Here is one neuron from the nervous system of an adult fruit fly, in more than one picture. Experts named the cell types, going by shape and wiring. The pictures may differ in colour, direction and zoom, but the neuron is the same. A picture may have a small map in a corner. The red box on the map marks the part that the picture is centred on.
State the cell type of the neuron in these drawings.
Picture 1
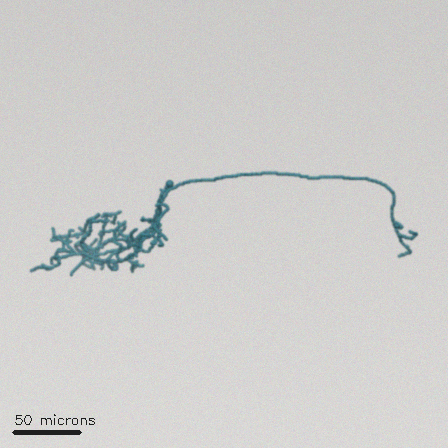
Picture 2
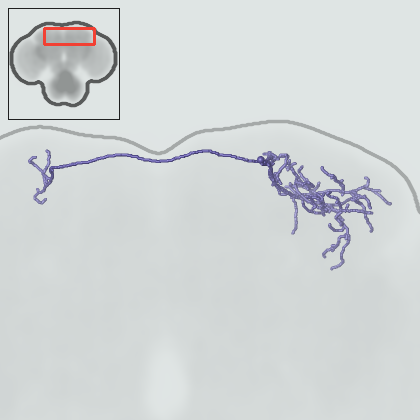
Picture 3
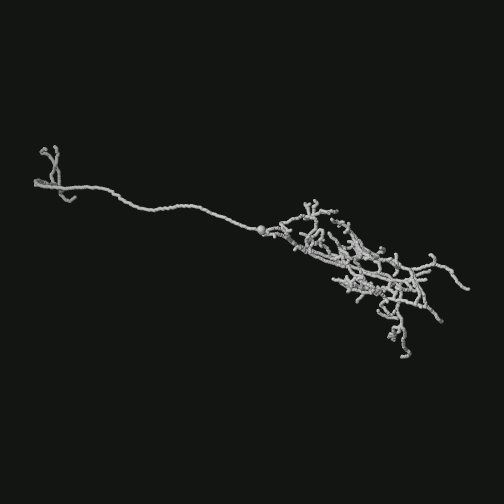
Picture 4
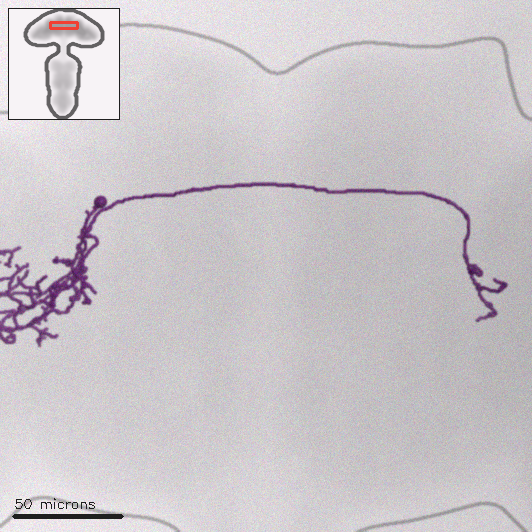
CB3570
